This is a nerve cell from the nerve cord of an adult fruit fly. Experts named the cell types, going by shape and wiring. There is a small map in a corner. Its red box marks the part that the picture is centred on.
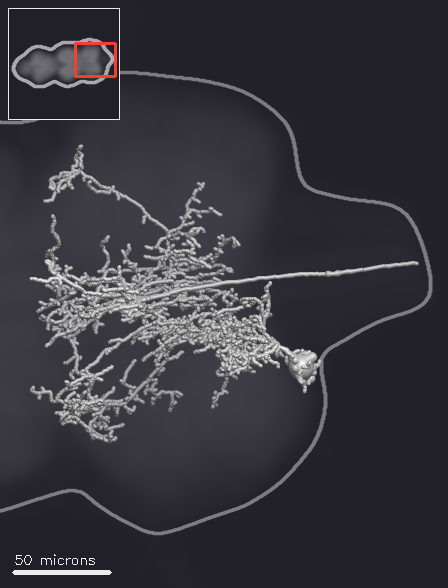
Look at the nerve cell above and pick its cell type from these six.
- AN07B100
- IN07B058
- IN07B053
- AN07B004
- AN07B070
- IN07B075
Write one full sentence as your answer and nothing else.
The cell type AN07B004 is the type of this nerve cell.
